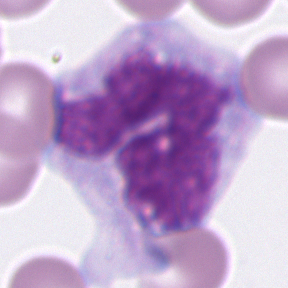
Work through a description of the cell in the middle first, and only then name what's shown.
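Irregular outline, with the cytoplasm drawn out into a broad tongue toward the bottom. Nucleus folded over on itself, a pale cleft running through its middle. Chromatin fine and stranded, not gathered into dense dark blocks. Cytoplasm pale grey-blue. Monocyte.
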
